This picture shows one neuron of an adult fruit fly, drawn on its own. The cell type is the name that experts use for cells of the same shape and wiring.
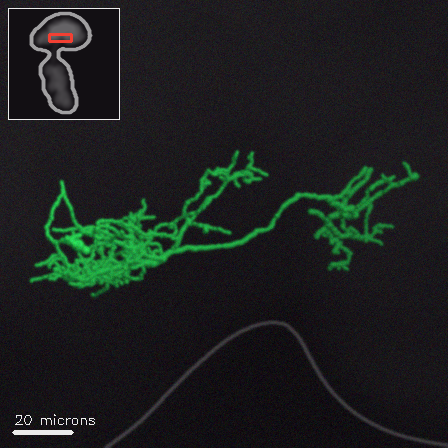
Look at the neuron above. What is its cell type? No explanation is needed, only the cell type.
PS174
